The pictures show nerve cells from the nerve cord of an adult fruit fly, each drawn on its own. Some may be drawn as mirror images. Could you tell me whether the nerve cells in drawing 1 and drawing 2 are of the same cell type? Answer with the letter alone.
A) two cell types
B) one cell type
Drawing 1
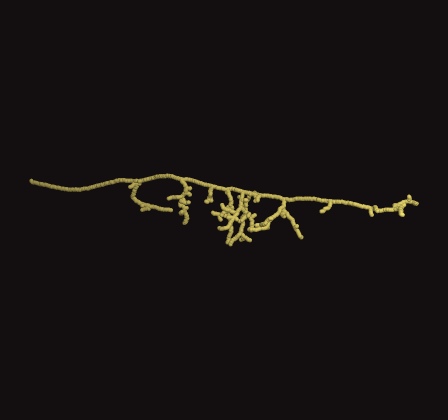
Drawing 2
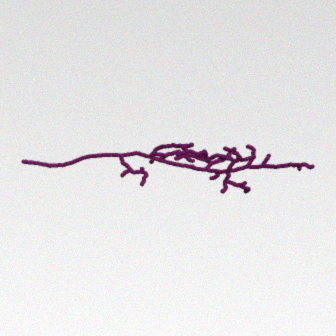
A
